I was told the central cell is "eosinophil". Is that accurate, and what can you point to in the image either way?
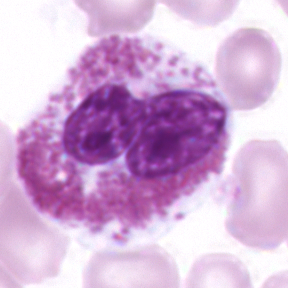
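The nucleus shows two lobes, neither with visible nucleoli, and its chromatin is dark purple and coarsely clumped.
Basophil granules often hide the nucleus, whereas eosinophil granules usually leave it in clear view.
The lobes being in view favours eosinophil over basophil, while their number suits both.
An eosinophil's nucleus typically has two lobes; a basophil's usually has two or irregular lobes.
The cytoplasm is packed with coarse, round, reddish-pink granules, a density fitting both names.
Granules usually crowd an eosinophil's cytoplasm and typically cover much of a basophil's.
Therefore: eosinophil.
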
